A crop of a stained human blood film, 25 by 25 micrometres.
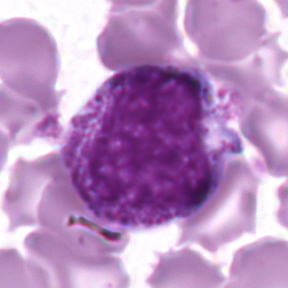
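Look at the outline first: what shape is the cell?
Roughly round, with a slightly irregular margin.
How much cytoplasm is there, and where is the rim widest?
Not much: a narrow rim, widest and palest on the right side.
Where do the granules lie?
Small reddish-purple ones are scattered around the cell margin and over the nucleus.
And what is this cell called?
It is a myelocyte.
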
